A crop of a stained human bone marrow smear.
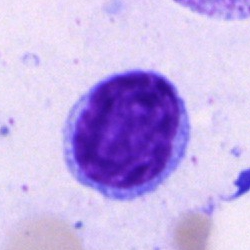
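Lymphocyte, the central cell in a stained bone marrow smear. Its outline is smooth and roughly oval. Deep purple chromatin stains the entire nucleus. The cytoplasm is only a thin rim around the nucleus and shows no granules.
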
